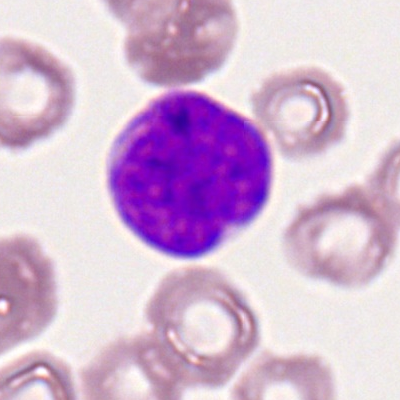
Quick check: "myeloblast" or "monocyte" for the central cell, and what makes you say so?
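This is a myeloblast. The deciding feature is the cytoplasm: the nucleus fills almost the whole cell, leaving at most a very thin rim.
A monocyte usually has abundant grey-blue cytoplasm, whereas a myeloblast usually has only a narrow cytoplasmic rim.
No granules and no vacuoles are visible in the cell. The picture is slightly blurred.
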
